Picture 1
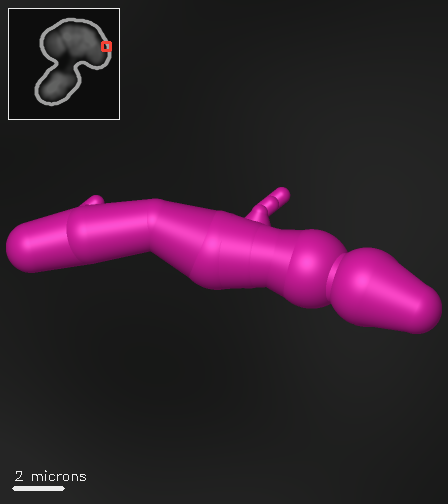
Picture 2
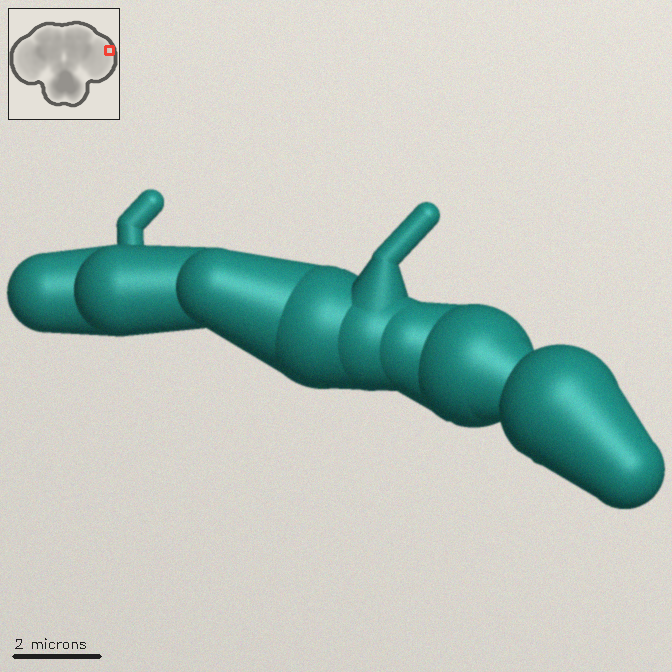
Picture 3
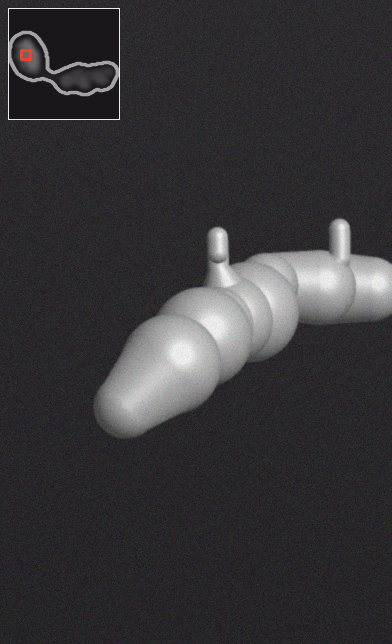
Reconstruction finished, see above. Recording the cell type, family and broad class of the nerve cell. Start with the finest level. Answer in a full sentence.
Type R1-R6 of class visual, a photoreceptor or other optic-lobe sensory neuron.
